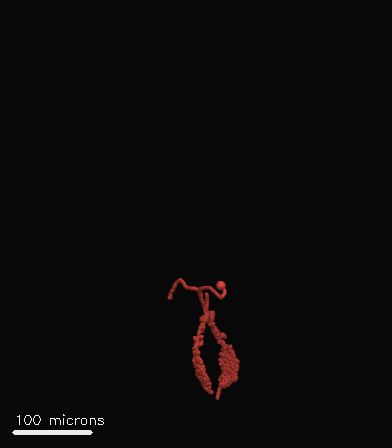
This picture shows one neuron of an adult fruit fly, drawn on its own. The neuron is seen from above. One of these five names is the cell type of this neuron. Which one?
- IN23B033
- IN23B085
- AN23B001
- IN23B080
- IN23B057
IN23B033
